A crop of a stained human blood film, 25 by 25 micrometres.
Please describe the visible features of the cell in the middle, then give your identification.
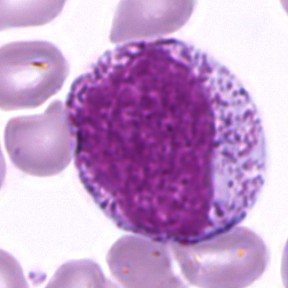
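The nucleus occupies most of the cell and lies off-centre toward the left, while the cytoplasm forms its widest band on the right side. Many small dark purple granules are scattered through the cytoplasm, and dark granules also lie along the edge of the nucleus. This cell is a myelocyte.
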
